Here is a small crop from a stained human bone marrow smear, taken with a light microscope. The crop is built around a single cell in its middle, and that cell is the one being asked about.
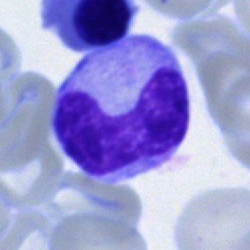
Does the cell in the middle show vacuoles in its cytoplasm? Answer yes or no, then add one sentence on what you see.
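No. No vacuoles are seen in the cytoplasm.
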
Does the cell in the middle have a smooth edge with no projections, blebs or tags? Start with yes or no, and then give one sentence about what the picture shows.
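Yes. The cell outline is round and smooth.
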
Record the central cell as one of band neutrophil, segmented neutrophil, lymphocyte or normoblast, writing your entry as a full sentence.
Within this crop, a band neutrophil occupies the central position.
